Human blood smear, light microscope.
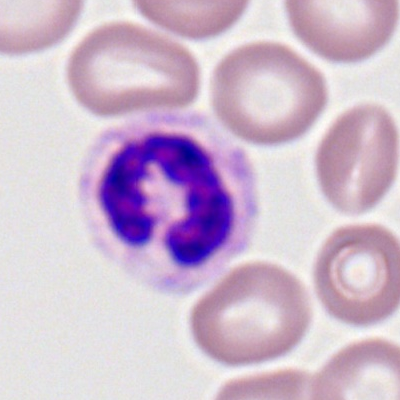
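Segmented neutrophil, the one in the middle of the smear. It's roughly round with a smooth outline, and its chromatin is dark purple and coarsely clumped. Around the nucleus you've got a moderate amount of pale pink cytoplasm, holding fine pinkish-lilac granules.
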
